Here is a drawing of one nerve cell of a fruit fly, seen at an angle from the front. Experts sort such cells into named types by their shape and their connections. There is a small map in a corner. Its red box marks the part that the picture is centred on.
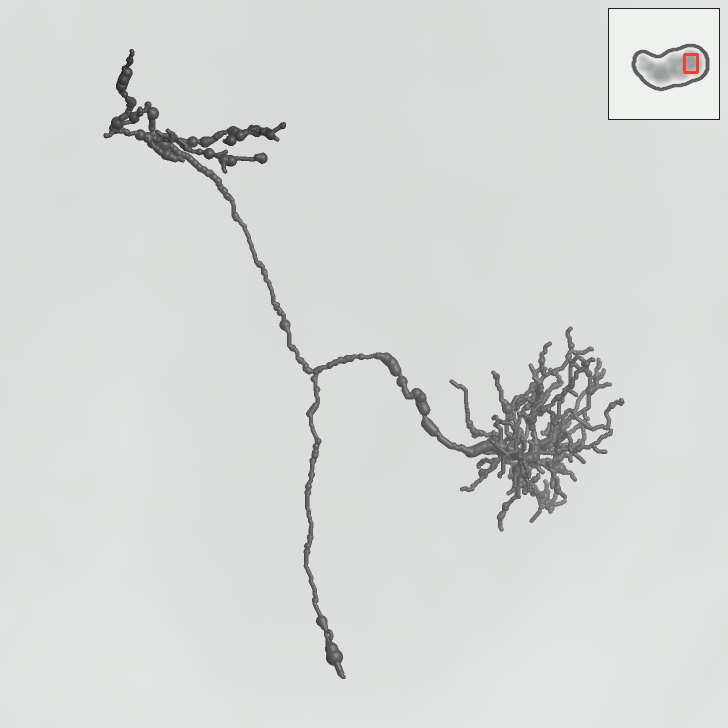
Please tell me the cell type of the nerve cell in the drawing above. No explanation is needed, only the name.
LC13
